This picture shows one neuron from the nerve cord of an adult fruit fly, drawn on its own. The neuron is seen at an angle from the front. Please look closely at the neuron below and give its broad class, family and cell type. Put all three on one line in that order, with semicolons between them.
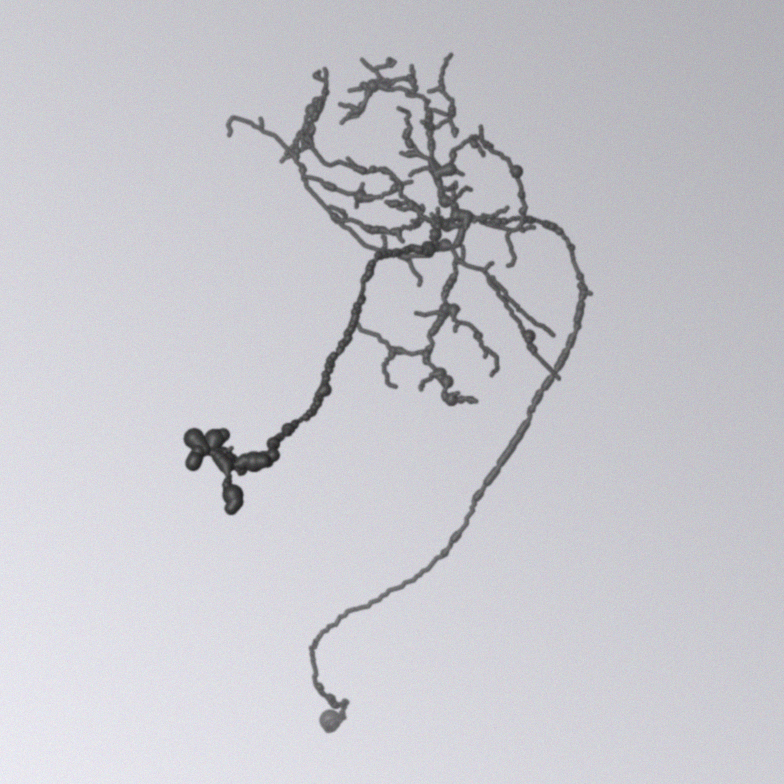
nerve-cord intrinsic neuron; hemilineage 06A; IN06A070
